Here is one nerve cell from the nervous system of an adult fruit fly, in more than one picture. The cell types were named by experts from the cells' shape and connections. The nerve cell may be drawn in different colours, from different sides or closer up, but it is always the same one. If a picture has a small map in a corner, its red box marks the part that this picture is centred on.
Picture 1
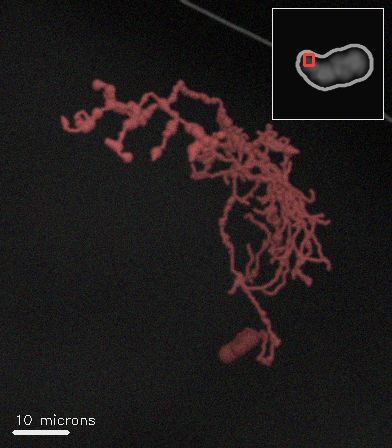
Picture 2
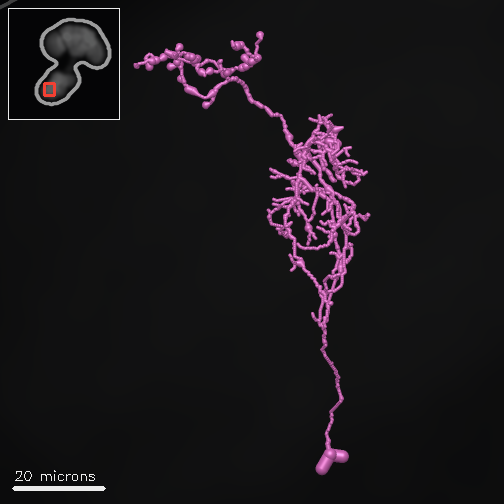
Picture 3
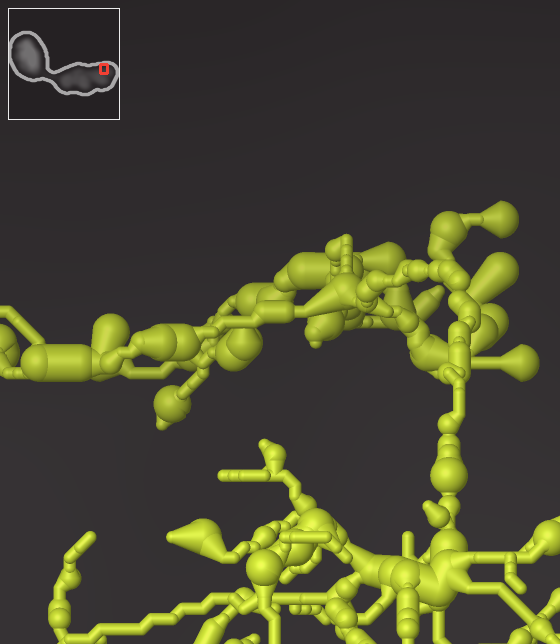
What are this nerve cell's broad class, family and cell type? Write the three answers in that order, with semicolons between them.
nerve-cord intrinsic neuron; hemilineage 06A; IN06A117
